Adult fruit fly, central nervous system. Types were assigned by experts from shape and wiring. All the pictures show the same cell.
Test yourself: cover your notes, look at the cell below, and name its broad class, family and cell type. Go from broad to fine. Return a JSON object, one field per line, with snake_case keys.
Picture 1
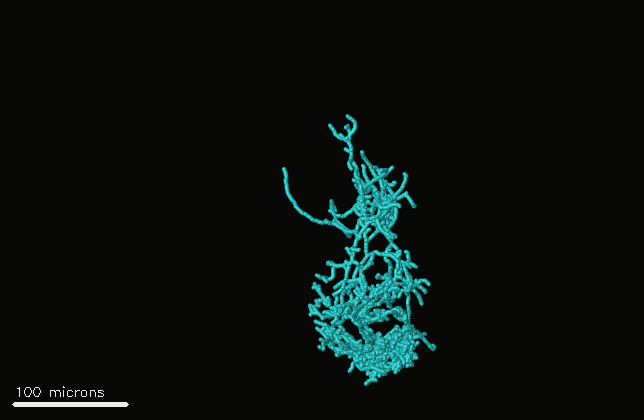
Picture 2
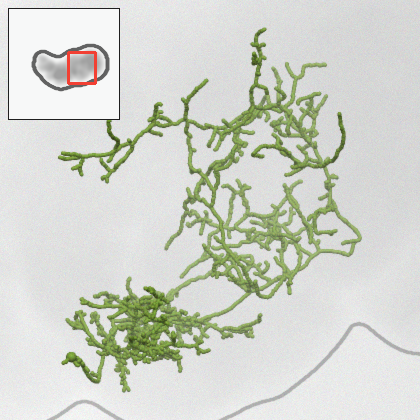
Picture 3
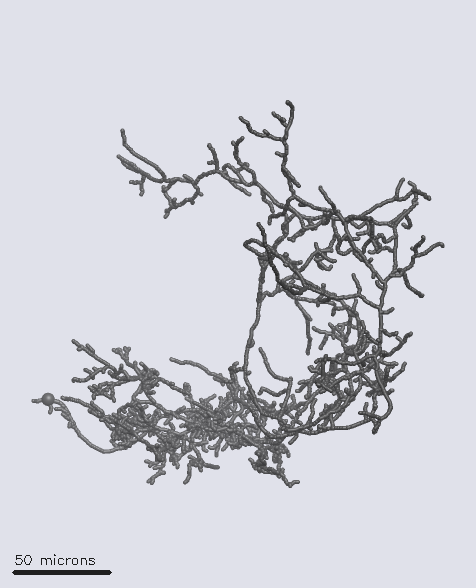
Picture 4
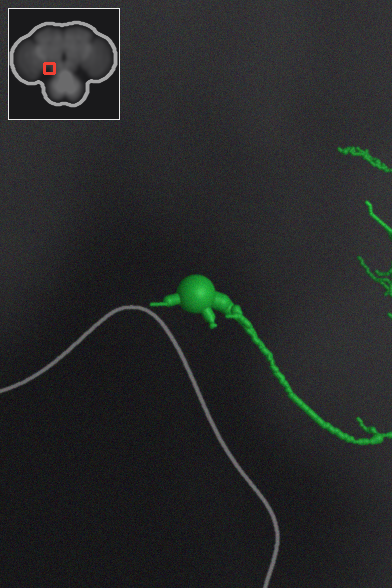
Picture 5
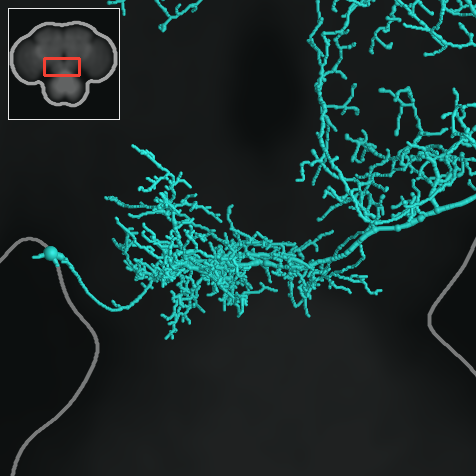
{
 "broad_class": "central-brain intrinsic neuron",
 "family": "hemilineage LB7",
 "cell_type": "GNG302"
}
